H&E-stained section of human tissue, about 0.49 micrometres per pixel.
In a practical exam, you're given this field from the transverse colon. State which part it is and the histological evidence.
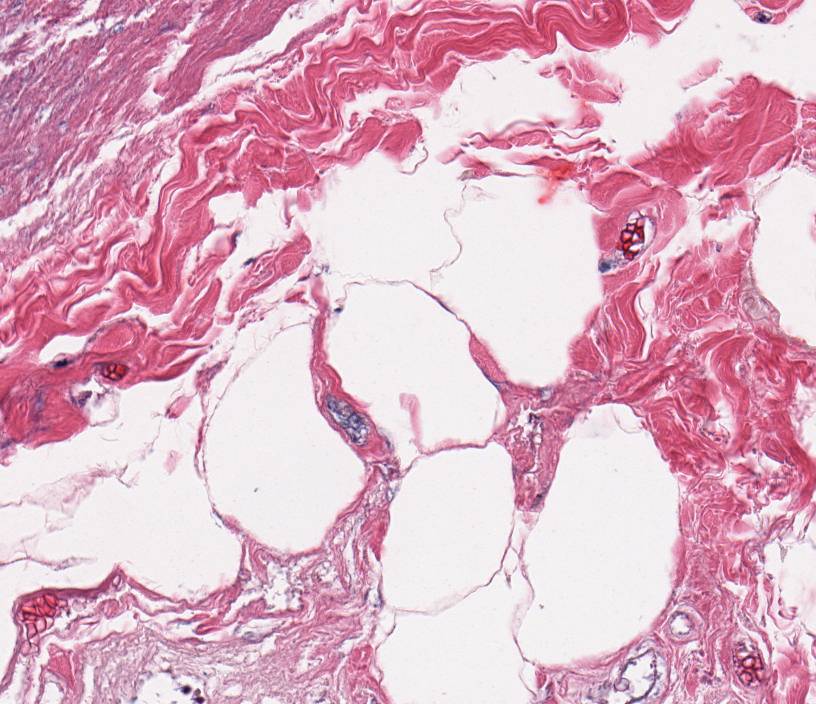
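The field shows fat. Large clear adipocytes with thin membranes fill its centre and lower part.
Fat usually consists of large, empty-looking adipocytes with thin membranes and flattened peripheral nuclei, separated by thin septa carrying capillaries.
Here the nuclei are sparse, appearing as small dark flattened profiles scattered in the septa. Small vessels packed with red blood cells lie in the collagenous tissue between the fat cells. In the upper left, collagen bundles run diagonally from lower left toward upper right.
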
